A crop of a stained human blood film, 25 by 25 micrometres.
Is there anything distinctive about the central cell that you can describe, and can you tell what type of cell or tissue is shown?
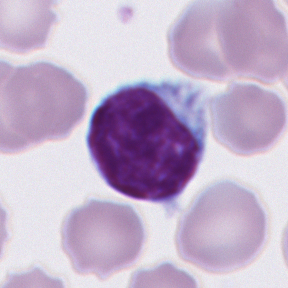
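Occupying most of the cell is a round to slightly oval nucleus. Its chromatin is dense, dark purple and coarsely clumped, and no nucleolus is visible. At the upper right, the edge of the cytoplasm is ragged, with fine projections. Identification: typical lymphocyte.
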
